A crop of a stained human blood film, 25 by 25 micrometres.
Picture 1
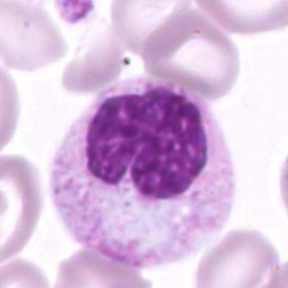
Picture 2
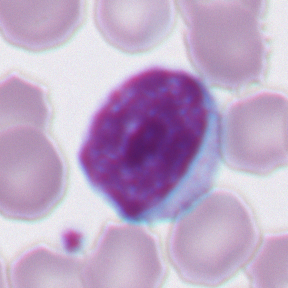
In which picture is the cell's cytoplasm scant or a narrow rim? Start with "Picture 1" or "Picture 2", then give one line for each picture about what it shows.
Picture 2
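In picture 1: The cytoplasm is abundant and pale lilac.
In picture 2: The cytoplasm forms only a narrow rim beside the nucleus.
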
